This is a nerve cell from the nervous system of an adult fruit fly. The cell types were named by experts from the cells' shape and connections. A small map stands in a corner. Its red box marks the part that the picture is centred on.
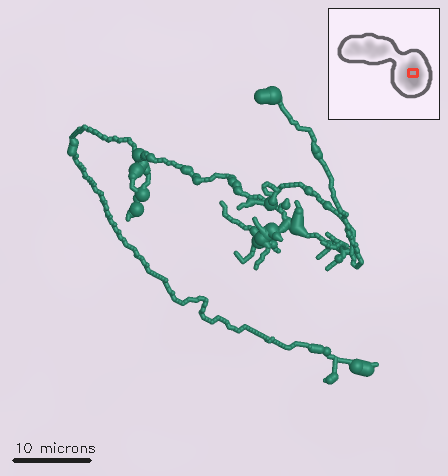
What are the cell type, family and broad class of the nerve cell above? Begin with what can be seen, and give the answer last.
The cell body can be seen at the top of the picture. By the scale bar it is about 40 microns wide in this view. It is of cell type Tm20. Its family is Tm. It is an optic-lobe intrinsic neuron.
